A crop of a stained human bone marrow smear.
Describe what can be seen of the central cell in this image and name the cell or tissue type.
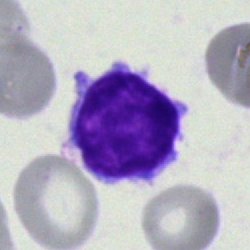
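What strikes me first is the contour: roughly round, yet slightly angular. Nearly the whole cell is taken up by the nucleus, its chromatin dense and dark purple, with a few paler patches. Around much of the edge, small irregular cytoplasmic projections stick out. This is a lymphocyte.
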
